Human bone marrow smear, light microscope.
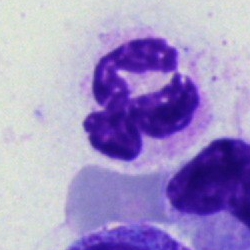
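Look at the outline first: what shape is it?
Roughly round, with a smooth border.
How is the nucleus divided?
Into several separate lobes, set in a ring around a pale central gap.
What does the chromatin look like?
Dense, dark purple and clumped.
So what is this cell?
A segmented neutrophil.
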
